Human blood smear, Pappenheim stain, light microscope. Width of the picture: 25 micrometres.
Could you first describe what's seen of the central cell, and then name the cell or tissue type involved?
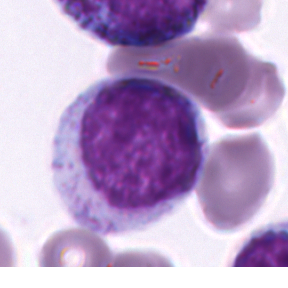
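Taking the nucleus first, it lies off-centre toward the upper right, and its chromatin is finely stippled rather than gathered into coarse clumps. The cytoplasm is broadest on the left and lower side of the nucleus, with fine purple granules scattered through it. This cell is a myelocyte.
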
